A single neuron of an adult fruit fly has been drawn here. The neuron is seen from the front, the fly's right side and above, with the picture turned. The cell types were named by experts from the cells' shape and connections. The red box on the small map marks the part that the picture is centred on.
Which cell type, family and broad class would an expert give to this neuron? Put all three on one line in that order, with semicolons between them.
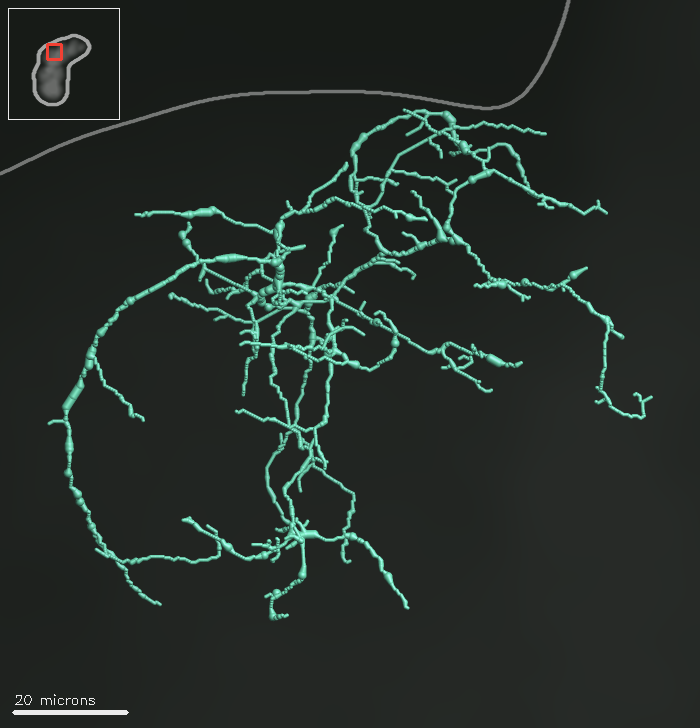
IN20A.22A038; hemilineage 20A.22A; nerve-cord intrinsic neuron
